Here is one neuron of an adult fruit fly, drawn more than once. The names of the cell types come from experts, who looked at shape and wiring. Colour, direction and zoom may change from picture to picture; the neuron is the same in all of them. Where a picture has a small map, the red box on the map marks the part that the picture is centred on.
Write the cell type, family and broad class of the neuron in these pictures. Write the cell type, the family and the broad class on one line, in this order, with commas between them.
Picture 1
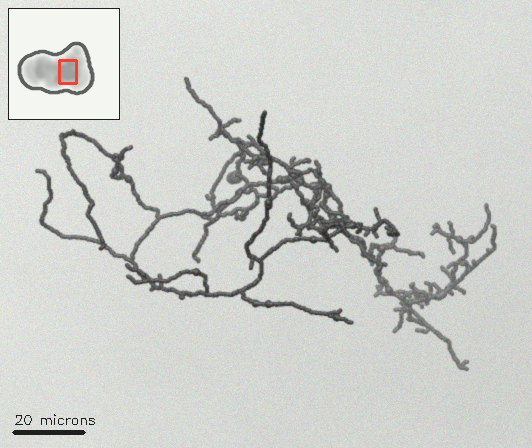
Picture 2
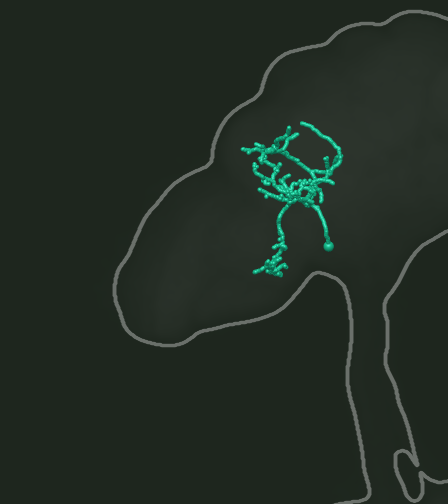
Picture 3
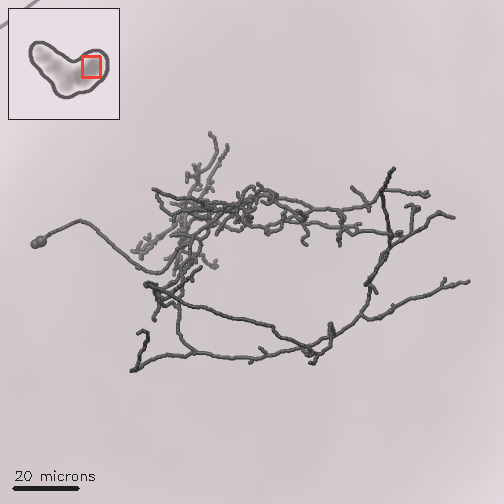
LoVP55, hemilineage VLPl&p2_posterior, visual projection neuron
